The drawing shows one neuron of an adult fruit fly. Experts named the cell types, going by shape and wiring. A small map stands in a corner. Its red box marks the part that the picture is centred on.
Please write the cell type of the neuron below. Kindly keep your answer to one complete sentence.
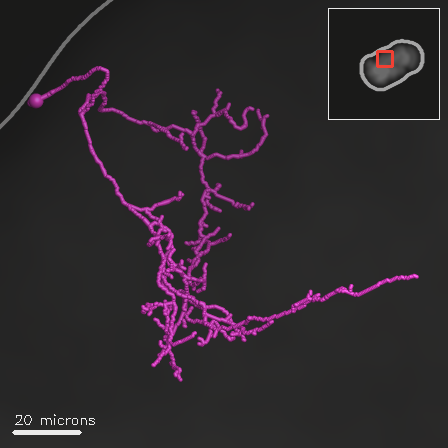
It is SLP312 that this neuron is, by cell type.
